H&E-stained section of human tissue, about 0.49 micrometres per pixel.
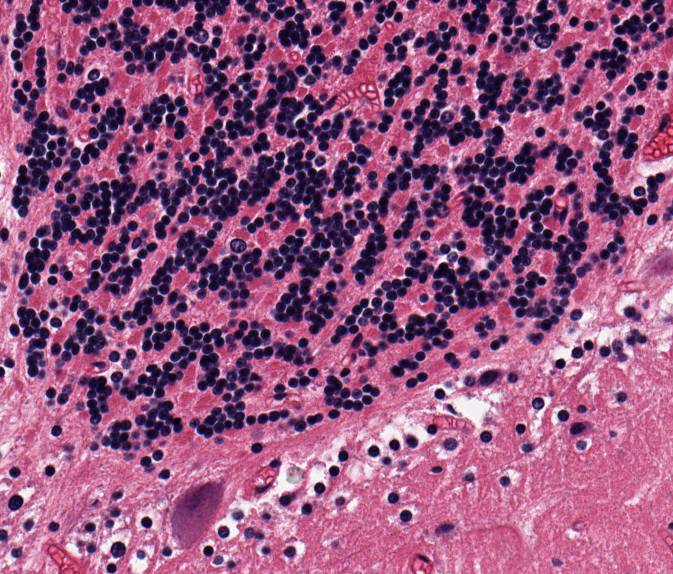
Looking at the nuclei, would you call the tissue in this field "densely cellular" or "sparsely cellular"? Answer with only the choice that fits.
Densely cellular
